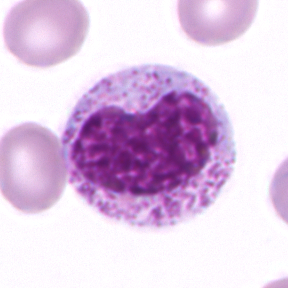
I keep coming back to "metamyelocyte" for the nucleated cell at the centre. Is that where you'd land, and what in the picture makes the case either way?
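Outline round and smooth. Nucleus bean-shaped, with a shallow notch on its upper edge. It takes up more than half the cell, leaving a moderate rim of cytoplasm. Chromatin clumped into darker purple patches. Cytoplasm pale pinkish-lilac, without vacuoles.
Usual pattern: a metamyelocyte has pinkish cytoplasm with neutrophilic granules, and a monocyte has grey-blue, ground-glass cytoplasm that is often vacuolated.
The pinkish-lilac colour here therefore sides with metamyelocyte and against monocyte.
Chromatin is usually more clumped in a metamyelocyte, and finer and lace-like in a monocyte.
The clumped patches favour metamyelocyte over monocyte.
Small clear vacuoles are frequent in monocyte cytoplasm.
None are seen here, so the vacuoles give monocyte no support. Verdict: metamyelocyte fits.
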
